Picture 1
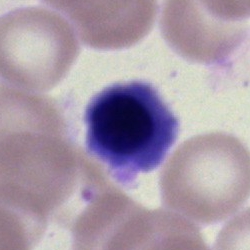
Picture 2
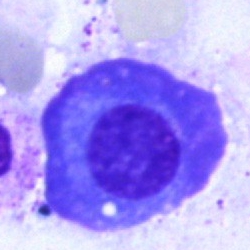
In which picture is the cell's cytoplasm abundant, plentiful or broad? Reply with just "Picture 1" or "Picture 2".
Picture 2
